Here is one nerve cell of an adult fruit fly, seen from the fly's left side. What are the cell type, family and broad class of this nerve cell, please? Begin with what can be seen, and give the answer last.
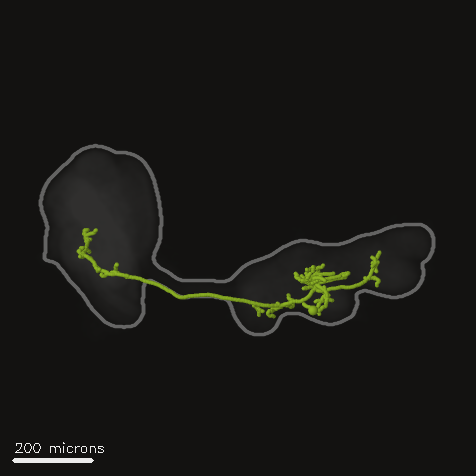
By the scale bar it is about 800 microns wide in this view. In this view it is more than twice as wide as it is tall. It is of cell type AN05B063. The family is hemilineage 05B. It is an ascending neuron.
